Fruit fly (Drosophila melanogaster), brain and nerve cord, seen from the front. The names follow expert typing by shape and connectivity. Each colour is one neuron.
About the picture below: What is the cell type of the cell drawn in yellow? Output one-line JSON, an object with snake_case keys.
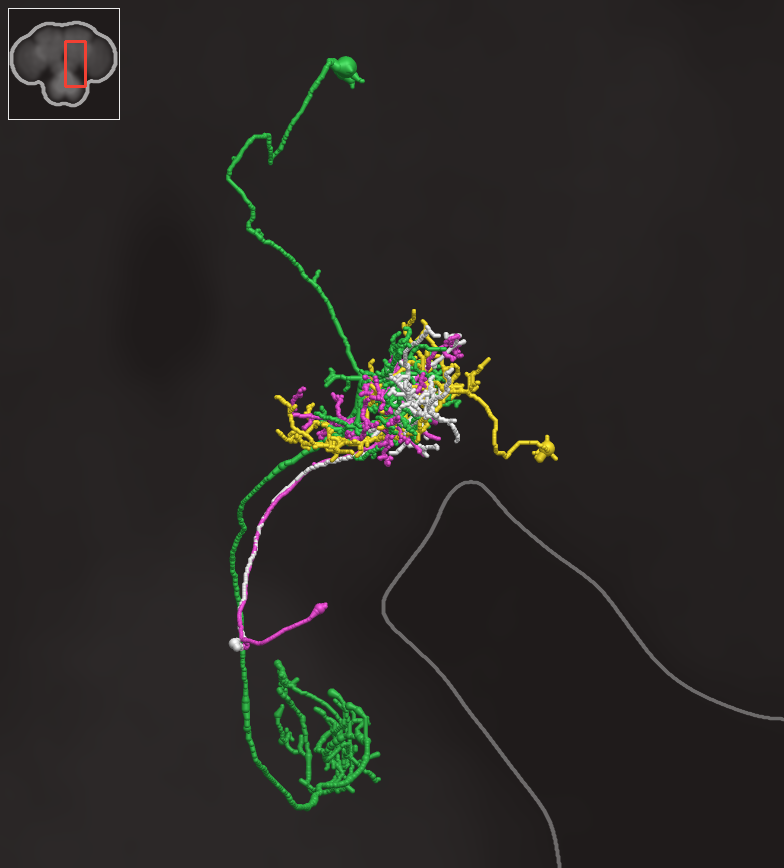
{"cell_type": "AMMC015"}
